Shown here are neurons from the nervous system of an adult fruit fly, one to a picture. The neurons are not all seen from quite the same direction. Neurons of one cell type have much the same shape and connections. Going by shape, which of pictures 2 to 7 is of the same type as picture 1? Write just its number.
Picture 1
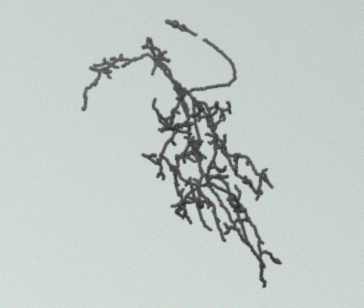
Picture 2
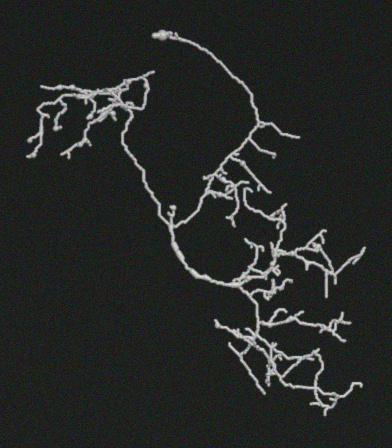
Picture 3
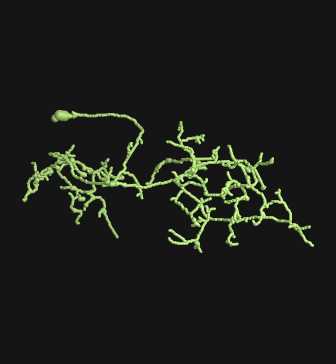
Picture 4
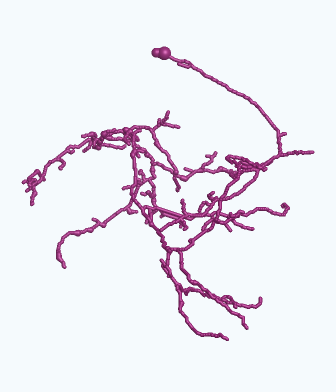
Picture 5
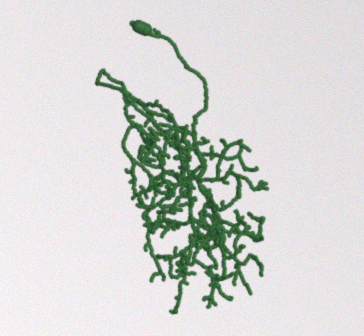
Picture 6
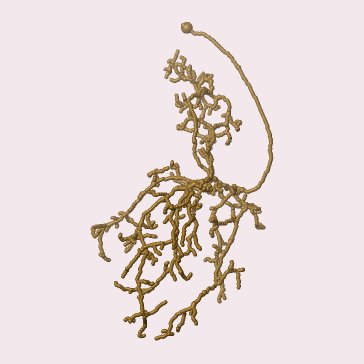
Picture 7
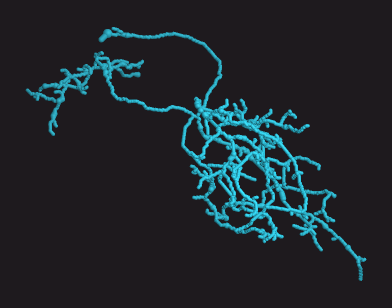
7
